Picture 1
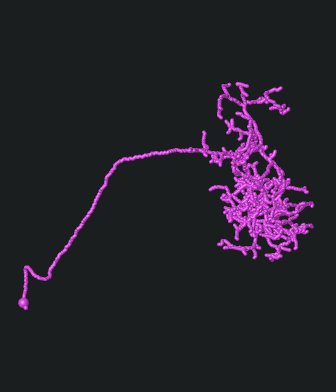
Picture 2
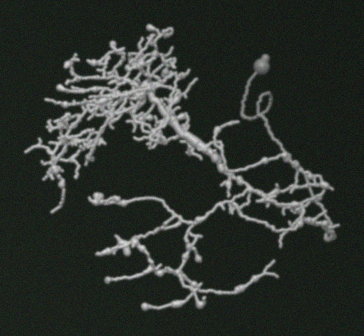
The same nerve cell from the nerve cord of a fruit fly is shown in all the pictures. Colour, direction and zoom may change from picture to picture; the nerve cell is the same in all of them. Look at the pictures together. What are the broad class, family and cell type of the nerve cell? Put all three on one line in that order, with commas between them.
nerve-cord intrinsic neuron, hemilineage 12B, IN12B074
